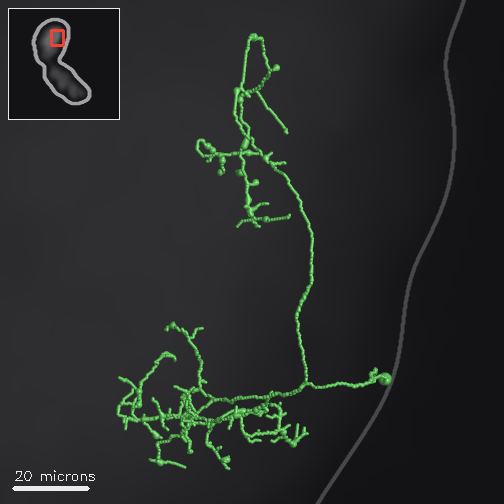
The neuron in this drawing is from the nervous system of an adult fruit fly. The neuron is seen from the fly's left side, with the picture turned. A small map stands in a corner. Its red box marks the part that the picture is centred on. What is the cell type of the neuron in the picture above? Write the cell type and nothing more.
LHPV5b2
